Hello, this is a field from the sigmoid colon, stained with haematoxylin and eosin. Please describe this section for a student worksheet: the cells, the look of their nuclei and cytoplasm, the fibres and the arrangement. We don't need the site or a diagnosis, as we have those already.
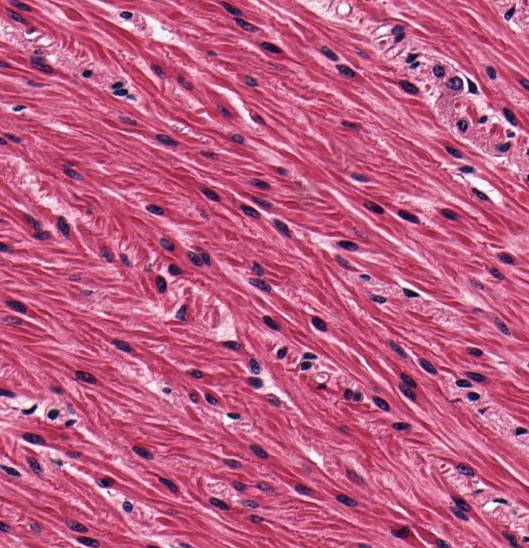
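Look how long spindle-shaped cells lie in parallel bundles running diagonally across the whole field. Each has one elongated oval dark purple nucleus lined up with the cell's long axis. Their cytoplasm is bright pink and fibrillar, and you'll find no cross-striations. The nuclei are spread fairly evenly, with no crowded clusters.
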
